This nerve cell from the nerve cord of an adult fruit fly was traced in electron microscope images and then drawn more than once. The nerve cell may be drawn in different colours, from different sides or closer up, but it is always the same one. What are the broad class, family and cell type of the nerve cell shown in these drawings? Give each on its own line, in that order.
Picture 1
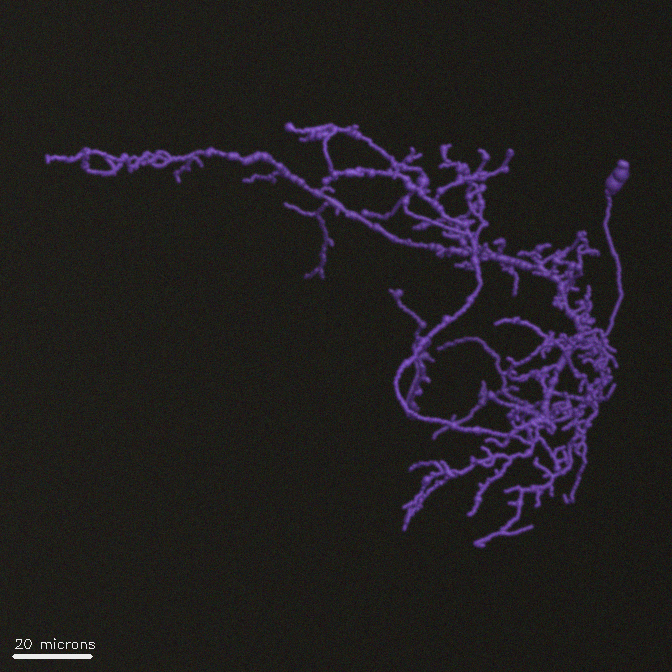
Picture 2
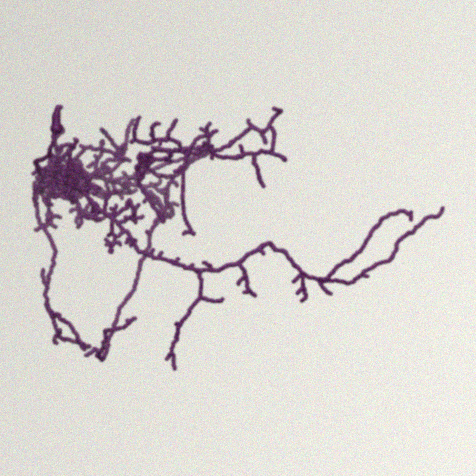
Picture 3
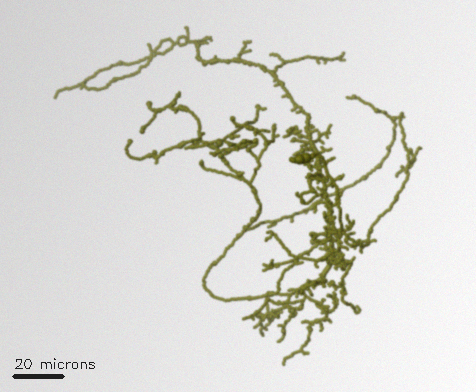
nerve-cord intrinsic neuron
hemilineage 17A
IN17A045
